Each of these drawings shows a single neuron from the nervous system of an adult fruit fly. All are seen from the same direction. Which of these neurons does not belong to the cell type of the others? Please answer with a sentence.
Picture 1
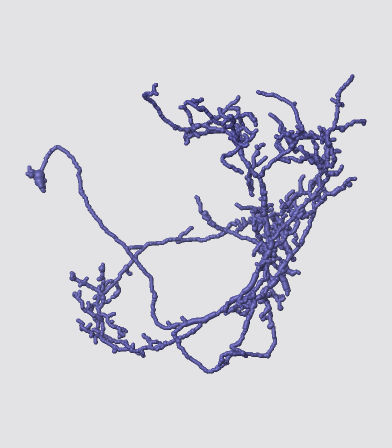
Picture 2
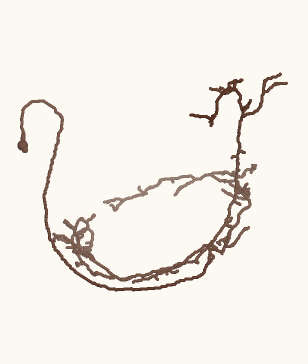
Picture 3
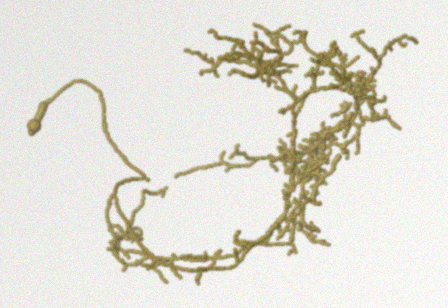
Picture 2 is the odd one out.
